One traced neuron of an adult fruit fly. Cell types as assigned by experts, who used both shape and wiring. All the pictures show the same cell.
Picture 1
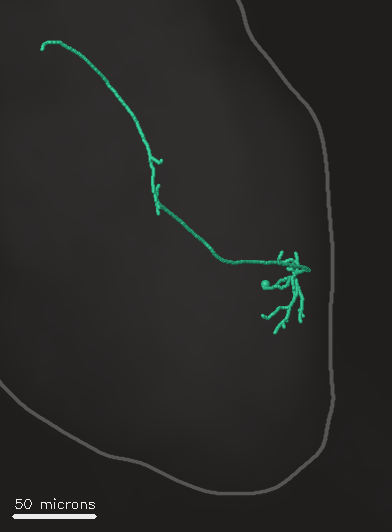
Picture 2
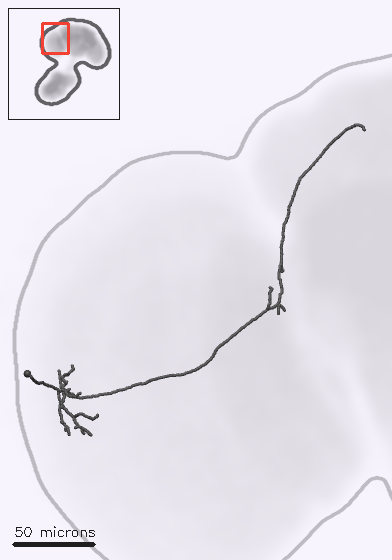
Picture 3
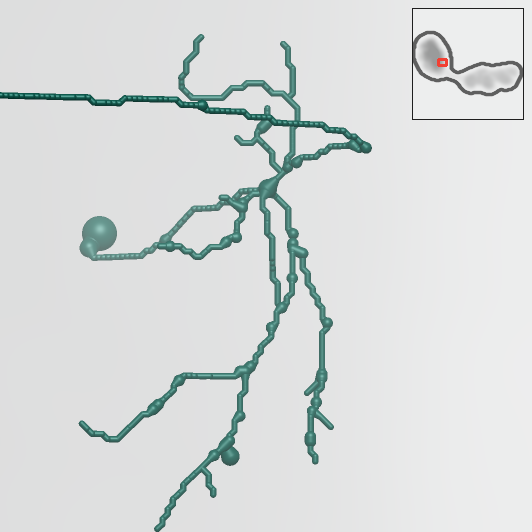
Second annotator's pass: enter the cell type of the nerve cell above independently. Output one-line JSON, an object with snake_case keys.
{"cell_type": "MeTu4b"}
